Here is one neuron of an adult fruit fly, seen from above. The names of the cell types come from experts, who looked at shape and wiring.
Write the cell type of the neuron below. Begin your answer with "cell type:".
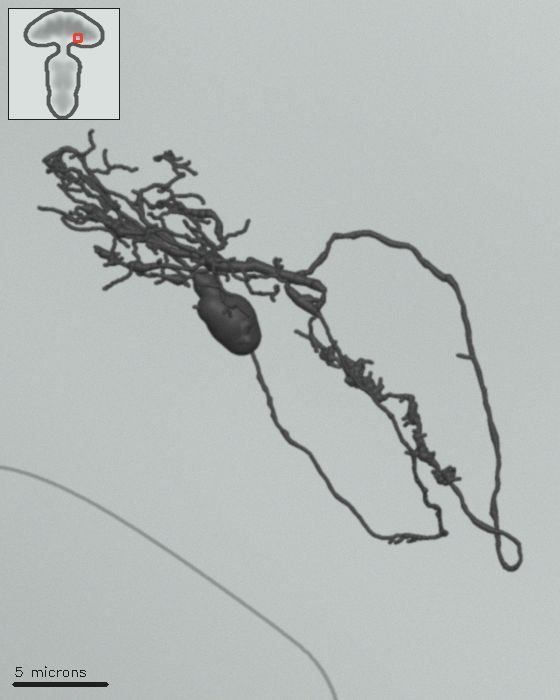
cell type: T5c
